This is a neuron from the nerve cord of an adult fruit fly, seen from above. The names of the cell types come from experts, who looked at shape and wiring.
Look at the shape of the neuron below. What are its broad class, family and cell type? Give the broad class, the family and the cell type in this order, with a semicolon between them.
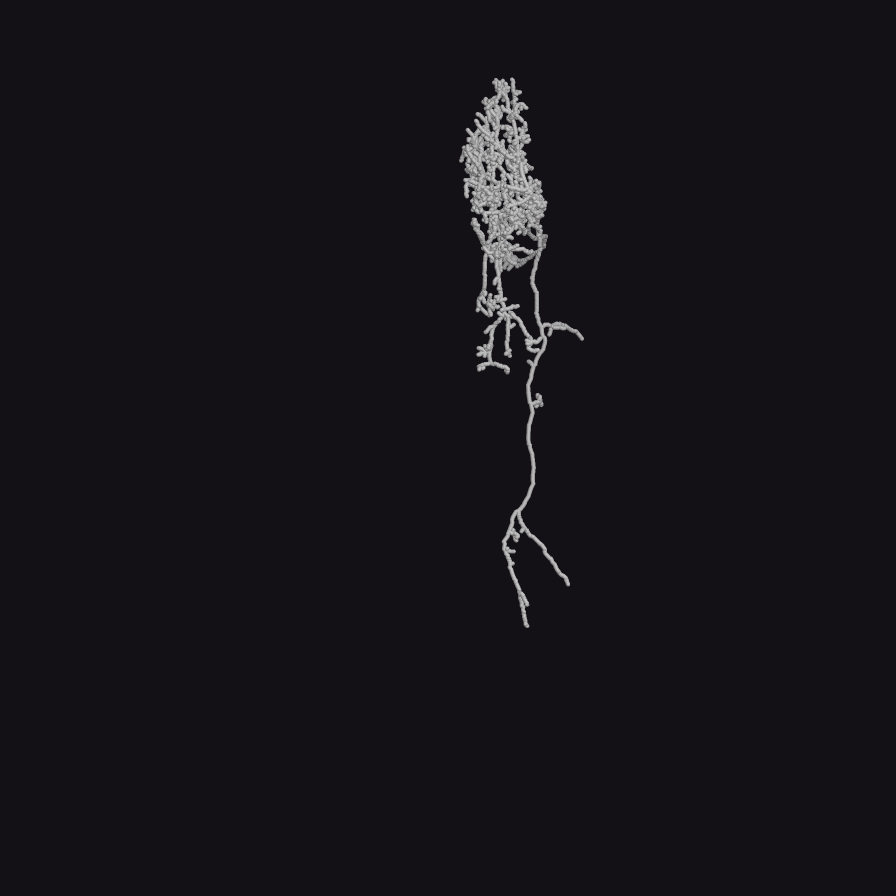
nerve-cord intrinsic neuron; hemilineage 03B; IN03B022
